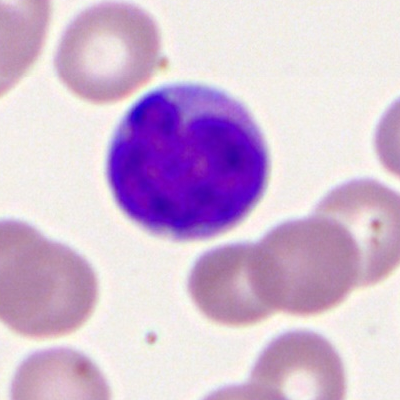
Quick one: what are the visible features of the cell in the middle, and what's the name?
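Round, smooth outline on this one. There's a notch cutting into the nucleus from its top edge. The chromatin is dark purple with scattered darker clumps. No granules in the cytoplasm. It's a lymphocyte.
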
